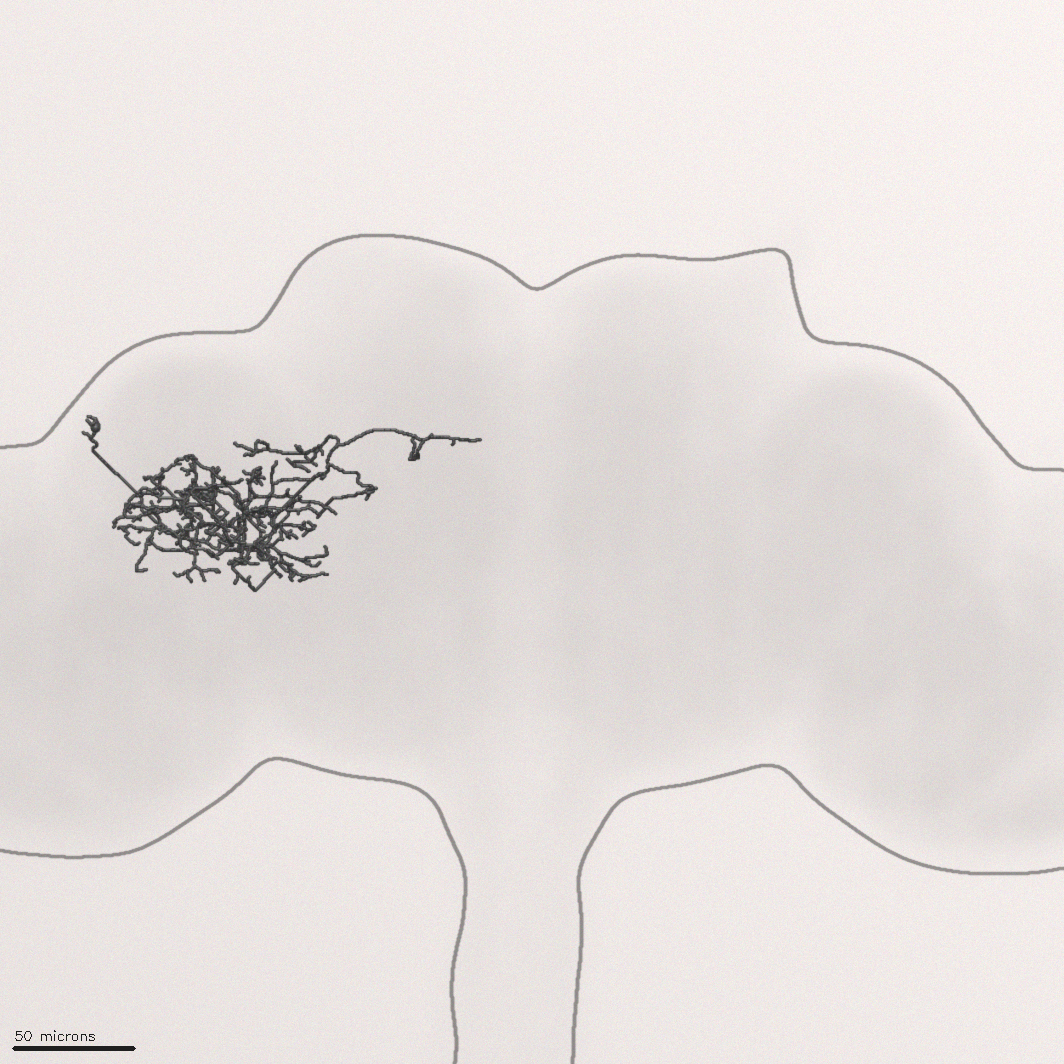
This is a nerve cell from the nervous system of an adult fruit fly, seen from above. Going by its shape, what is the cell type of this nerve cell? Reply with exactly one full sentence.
With respect to cell type, this nerve cell is SLP112.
